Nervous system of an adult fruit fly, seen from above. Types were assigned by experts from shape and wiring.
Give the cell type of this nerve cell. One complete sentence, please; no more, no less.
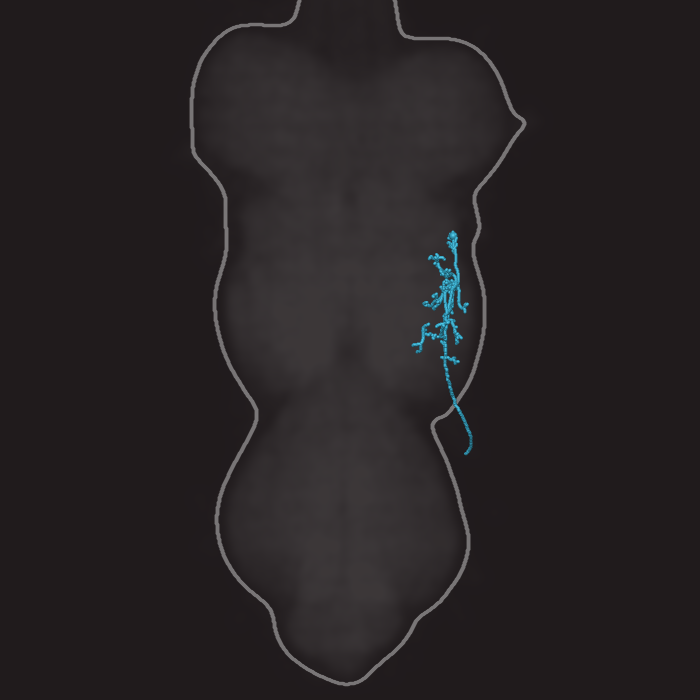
This nerve cell is recognized as the cell type MNml77.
